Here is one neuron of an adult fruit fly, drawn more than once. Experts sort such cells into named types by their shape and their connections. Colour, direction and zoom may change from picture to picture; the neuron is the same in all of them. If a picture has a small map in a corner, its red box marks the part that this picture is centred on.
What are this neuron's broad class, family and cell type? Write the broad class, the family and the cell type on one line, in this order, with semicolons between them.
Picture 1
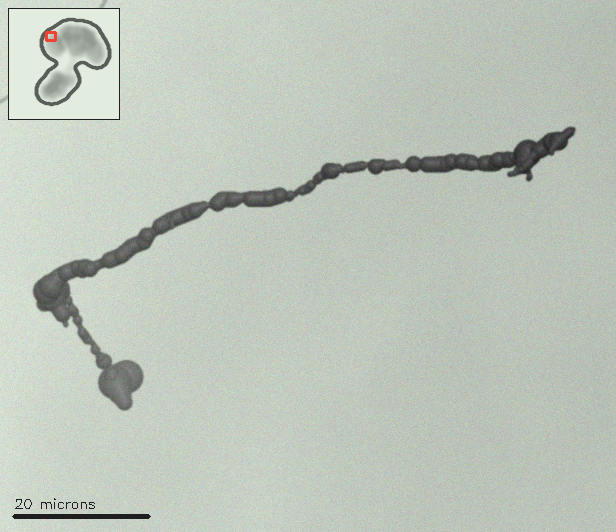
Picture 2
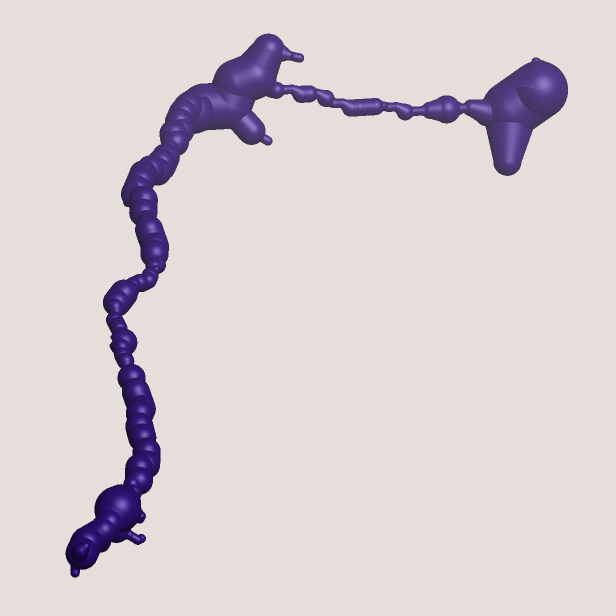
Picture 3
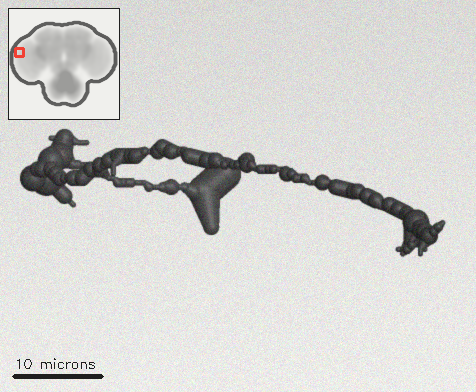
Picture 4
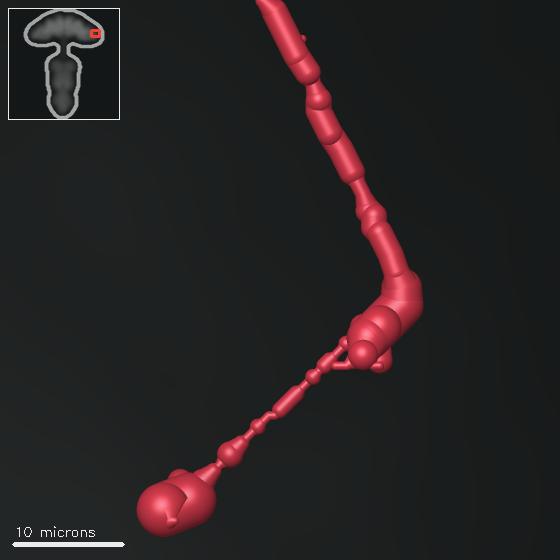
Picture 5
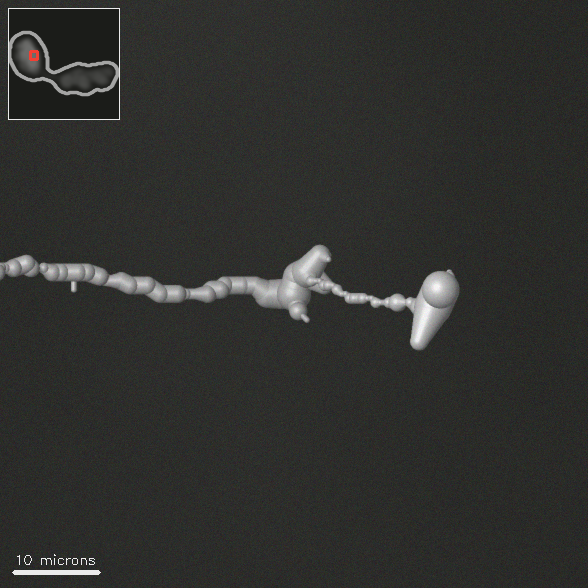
optic-lobe intrinsic neuron; L; L1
